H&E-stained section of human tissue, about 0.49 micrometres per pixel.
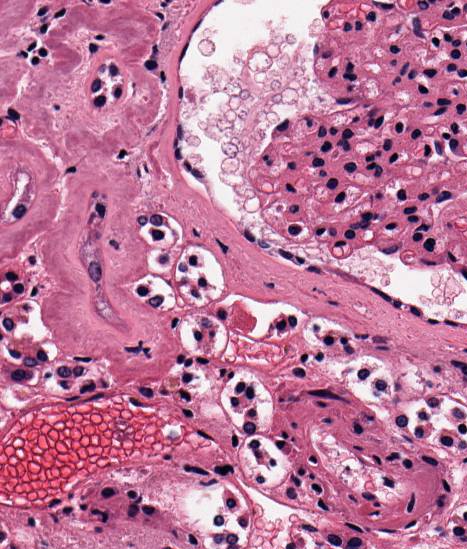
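Renal cortex, haematoxylin and eosin. A rounded, densely cellular glomerular tuft lies at upper right. A curved band of pink fibrous tissue with sparse flattened nuclei runs from top centre down along the edge of the clear space. Small round tubules in the centre are lined by cells with pale, vacuolated cytoplasm. At lower left, red blood cells tightly pack a vessel lumen.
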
